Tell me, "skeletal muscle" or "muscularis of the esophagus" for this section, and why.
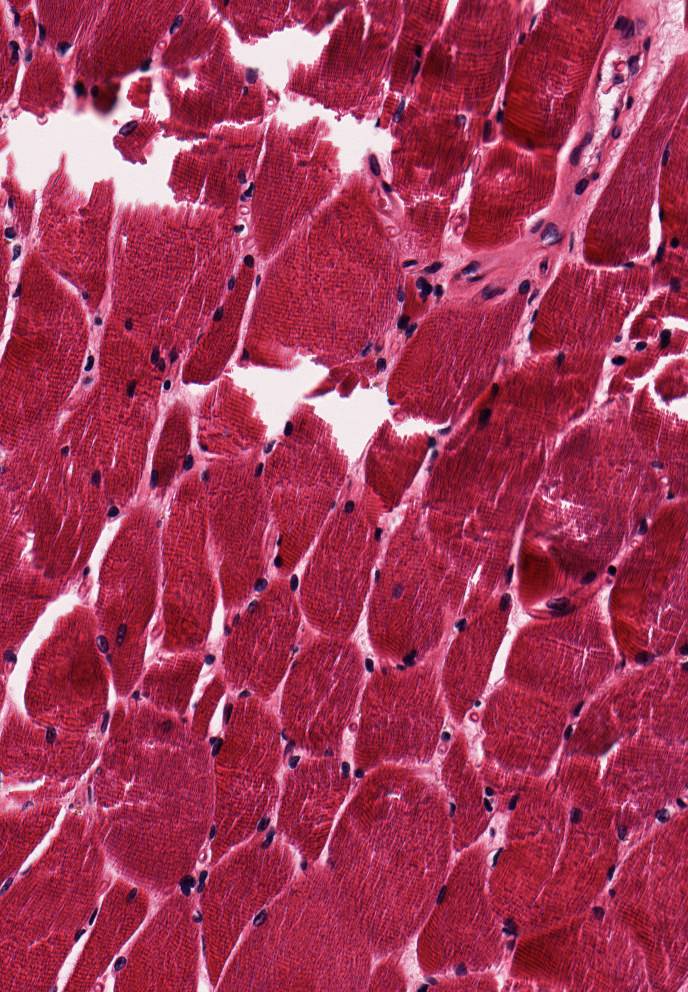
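The answer is skeletal muscle. Fine, regular cross-striations run across the fibre cytoplasm.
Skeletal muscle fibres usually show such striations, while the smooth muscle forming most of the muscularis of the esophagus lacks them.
The nuclei lie at the fibre edges rather than centrally, and are small, dark purple and oval to flattened.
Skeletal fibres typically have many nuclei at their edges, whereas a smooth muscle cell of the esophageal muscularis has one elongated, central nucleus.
The fibre cytoplasm is a deep red.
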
